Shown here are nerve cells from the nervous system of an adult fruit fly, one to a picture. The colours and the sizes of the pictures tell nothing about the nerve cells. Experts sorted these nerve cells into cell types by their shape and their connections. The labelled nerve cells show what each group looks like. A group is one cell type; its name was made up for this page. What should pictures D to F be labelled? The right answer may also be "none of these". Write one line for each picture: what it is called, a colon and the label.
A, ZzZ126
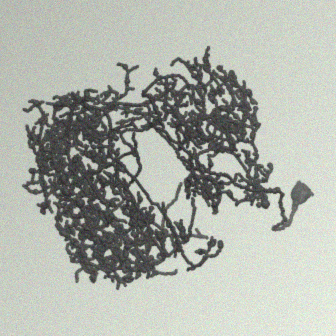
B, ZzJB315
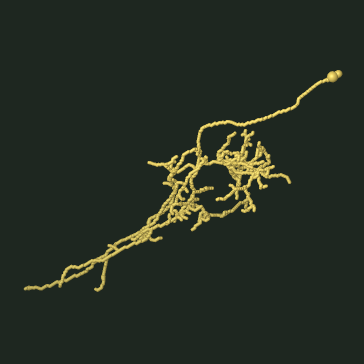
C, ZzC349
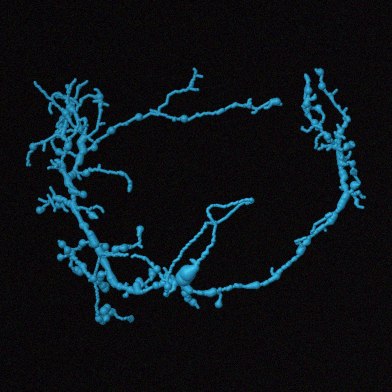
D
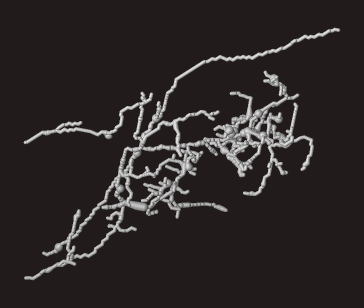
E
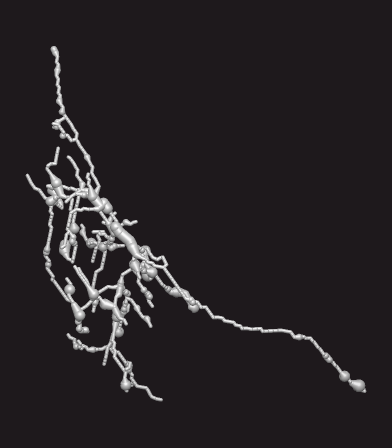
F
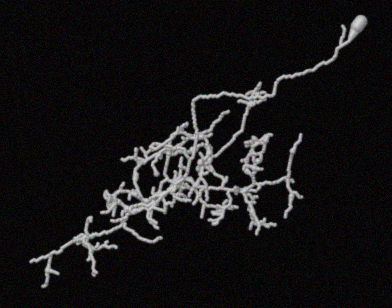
D: ZzJB315
E: none of these
F: none of these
